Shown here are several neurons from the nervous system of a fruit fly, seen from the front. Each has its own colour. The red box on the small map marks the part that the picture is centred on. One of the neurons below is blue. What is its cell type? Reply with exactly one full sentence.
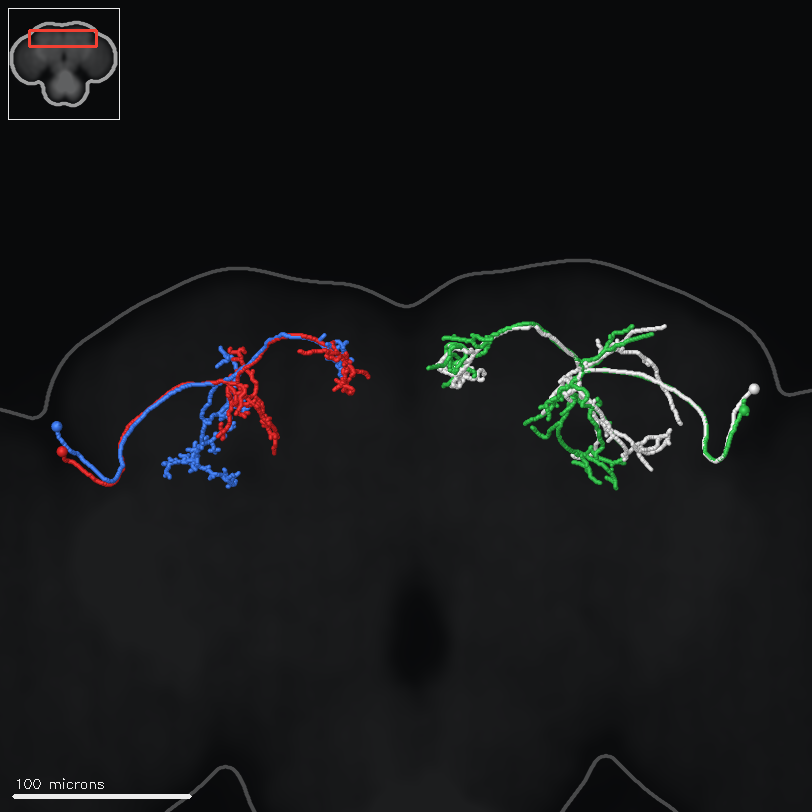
This neuron carries the cell type designation CB1337.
